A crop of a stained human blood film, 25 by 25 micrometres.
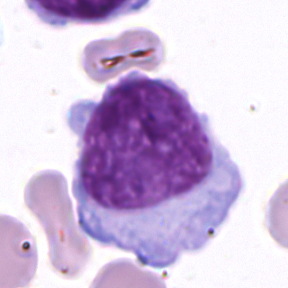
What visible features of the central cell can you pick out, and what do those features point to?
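Nucleus placed toward the top of the cell, about 12 micrometres across, most cytoplasm below it. Chromatin dark purple, mottled and patchy. Cytoplasm pale greyish blue. Small pale blue bleb projecting from upper-left edge. Plasma cell.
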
